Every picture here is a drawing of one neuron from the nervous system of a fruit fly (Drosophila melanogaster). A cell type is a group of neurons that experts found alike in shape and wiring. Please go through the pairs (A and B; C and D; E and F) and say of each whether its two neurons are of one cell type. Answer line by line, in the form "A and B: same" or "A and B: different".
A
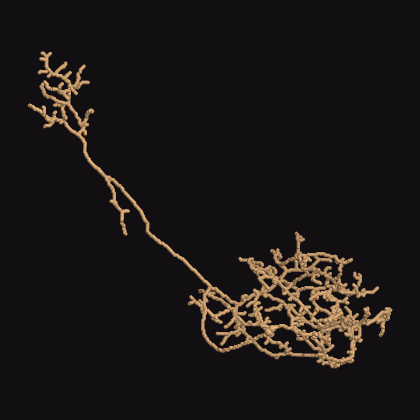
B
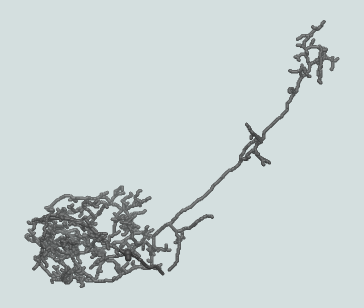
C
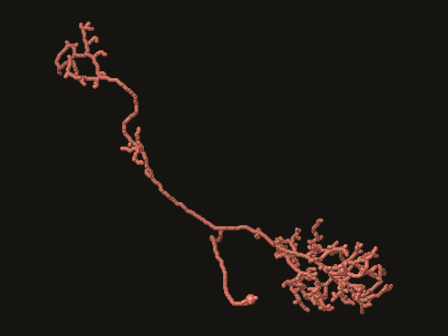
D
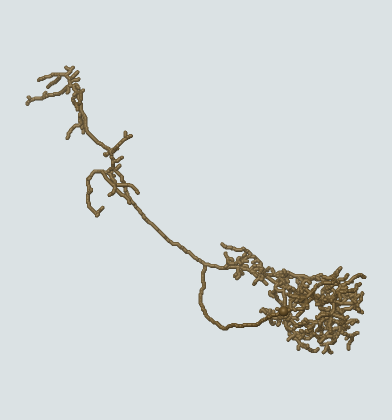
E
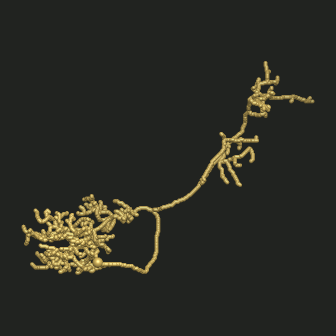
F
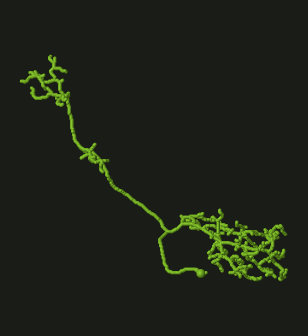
A and B: same
C and D: same
E and F: same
